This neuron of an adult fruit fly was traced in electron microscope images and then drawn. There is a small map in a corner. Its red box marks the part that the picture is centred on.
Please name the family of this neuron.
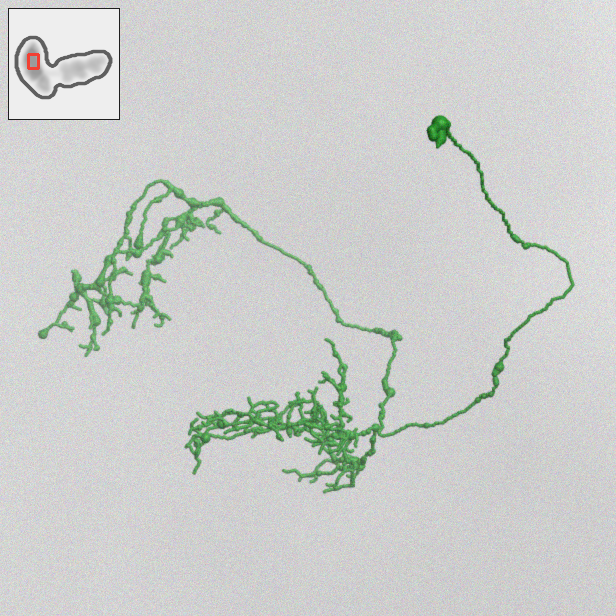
class CX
